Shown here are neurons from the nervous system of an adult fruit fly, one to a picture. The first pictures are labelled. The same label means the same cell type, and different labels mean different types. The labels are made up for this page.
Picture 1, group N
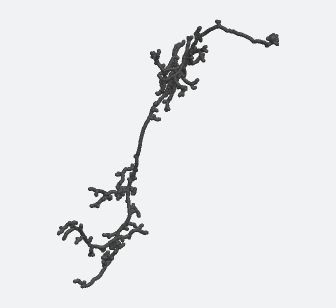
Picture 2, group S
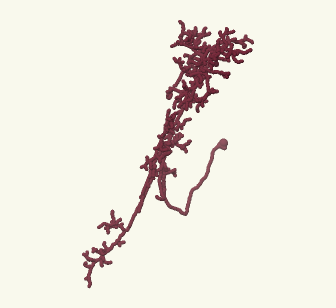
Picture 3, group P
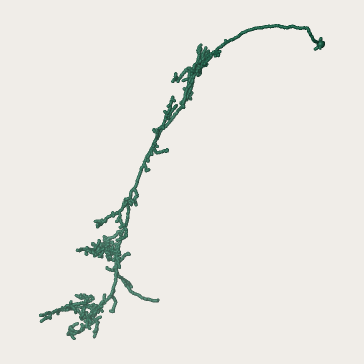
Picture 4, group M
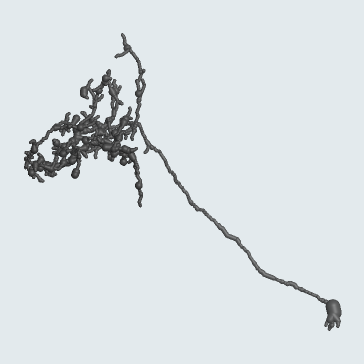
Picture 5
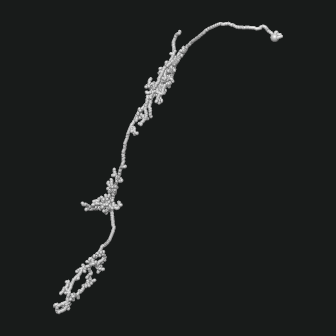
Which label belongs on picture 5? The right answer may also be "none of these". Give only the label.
none of these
